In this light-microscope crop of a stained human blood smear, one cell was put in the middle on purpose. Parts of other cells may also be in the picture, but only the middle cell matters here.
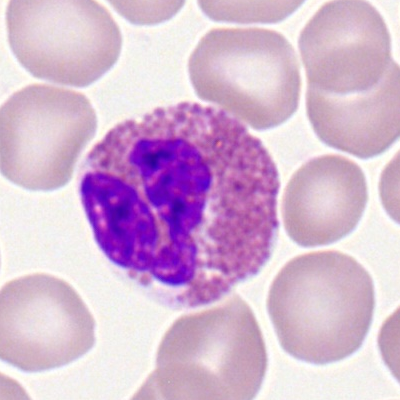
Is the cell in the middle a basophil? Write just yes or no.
no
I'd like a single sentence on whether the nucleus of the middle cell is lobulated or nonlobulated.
It is worth mentioning that the nucleus carries two or more lobes.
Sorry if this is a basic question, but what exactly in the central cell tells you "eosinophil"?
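Two large lobes make up the nucleus here, lying in the left half of the cell, with dark purple, condensed chromatin.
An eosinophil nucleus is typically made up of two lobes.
So the nucleus sits well with the eosinophil. Then the cytoplasm: it is packed with coarse, round granules.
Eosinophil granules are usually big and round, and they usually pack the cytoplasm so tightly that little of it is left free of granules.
That fits as well.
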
